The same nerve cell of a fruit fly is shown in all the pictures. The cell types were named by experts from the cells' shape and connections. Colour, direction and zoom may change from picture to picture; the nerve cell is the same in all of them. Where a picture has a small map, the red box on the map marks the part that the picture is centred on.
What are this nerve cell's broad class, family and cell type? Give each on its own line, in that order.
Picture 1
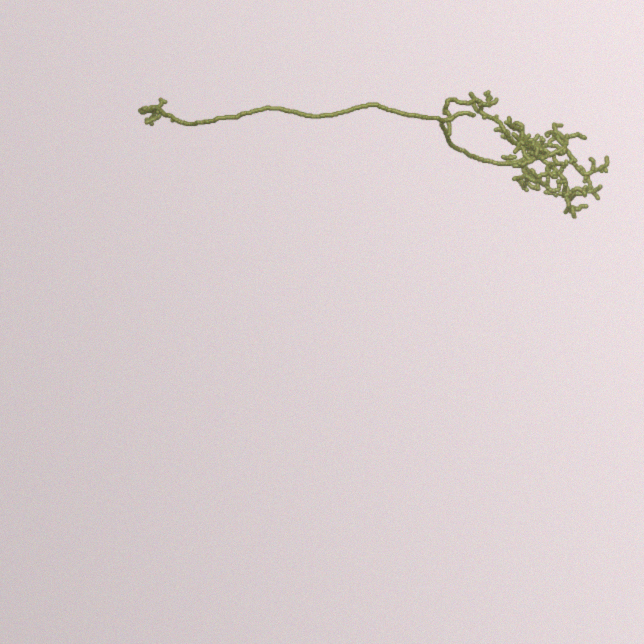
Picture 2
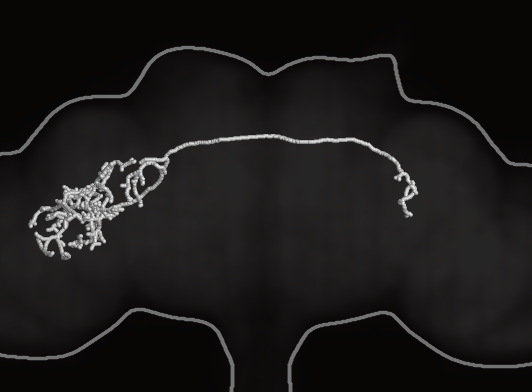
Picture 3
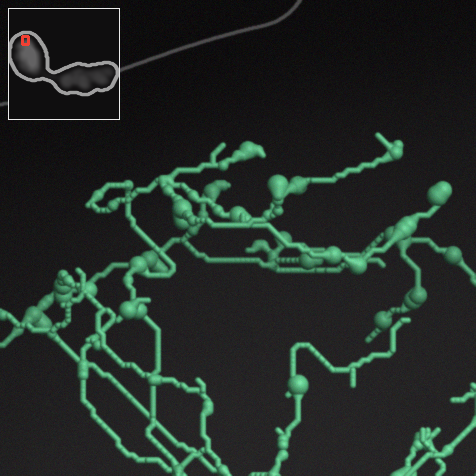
central-brain intrinsic neuron
hemilineage LHd1
LHAD3a1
